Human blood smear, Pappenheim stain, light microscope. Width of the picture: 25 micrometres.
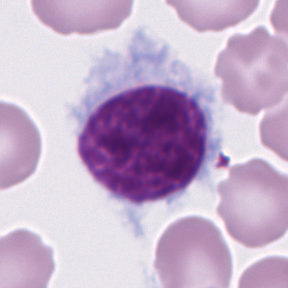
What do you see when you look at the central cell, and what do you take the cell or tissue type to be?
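Nucleus round to slightly oval, about 11 by 10 micrometres; no indentation, no lobes. Chromatin dark purple, coarsely clumped, with paler streaks between the clumps. Cytoplasm faint, pale blue, extending farthest above the nucleus. Name: hairy cell.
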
